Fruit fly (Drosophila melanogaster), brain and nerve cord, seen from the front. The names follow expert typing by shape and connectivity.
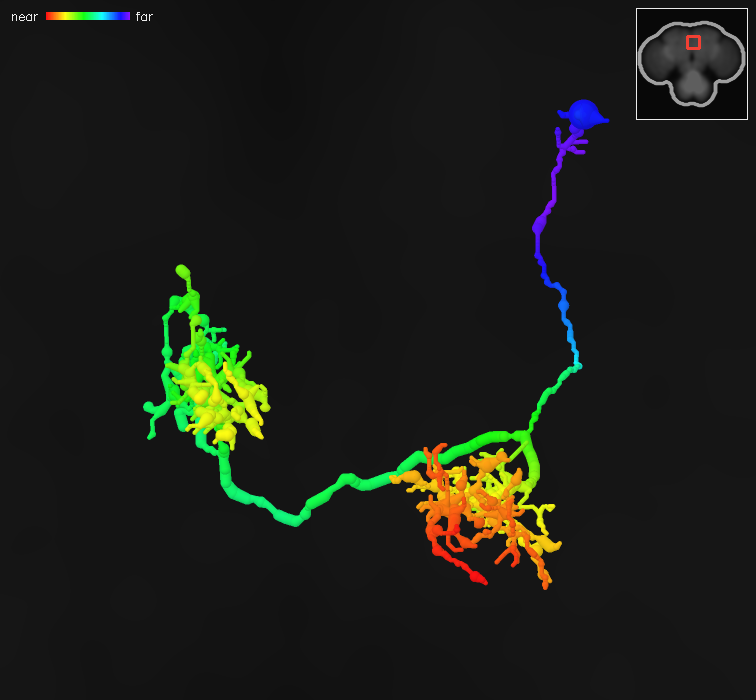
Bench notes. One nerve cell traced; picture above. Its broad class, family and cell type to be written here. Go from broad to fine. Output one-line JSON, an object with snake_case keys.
{"broad_class": "central-brain intrinsic neuron", "family": "class CX", "cell_type": "hDeltaB"}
